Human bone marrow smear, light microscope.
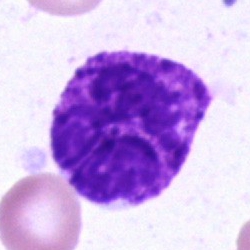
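Basophil, the central cell. Notice the curved pale groove running across the lower half of the nucleus, dividing it into folds. Its chromatin is dark purple and clumped, with paler gaps between, and no distinct nucleolus shows. Red cells lie toward the corners, none overlapping it.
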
